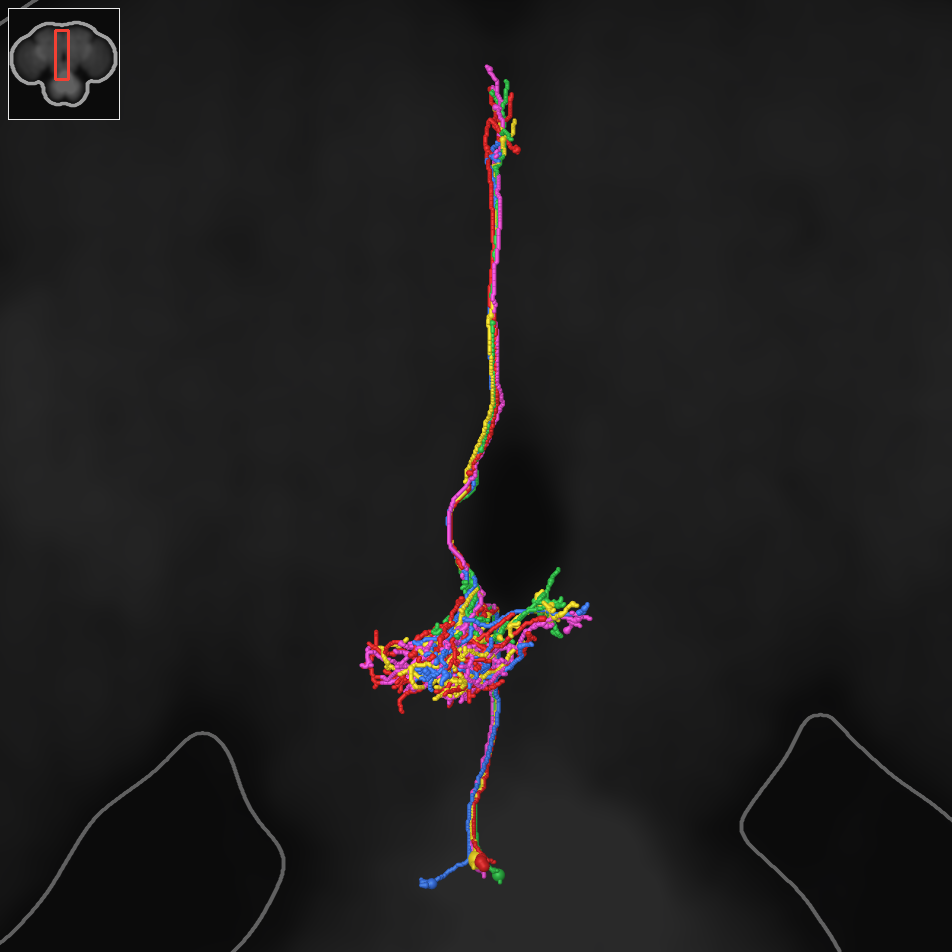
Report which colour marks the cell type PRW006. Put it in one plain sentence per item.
The colour is green.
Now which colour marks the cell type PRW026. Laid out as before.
The colour is red.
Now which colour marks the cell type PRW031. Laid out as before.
The colour is magenta.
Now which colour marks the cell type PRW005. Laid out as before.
The colour is yellow.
